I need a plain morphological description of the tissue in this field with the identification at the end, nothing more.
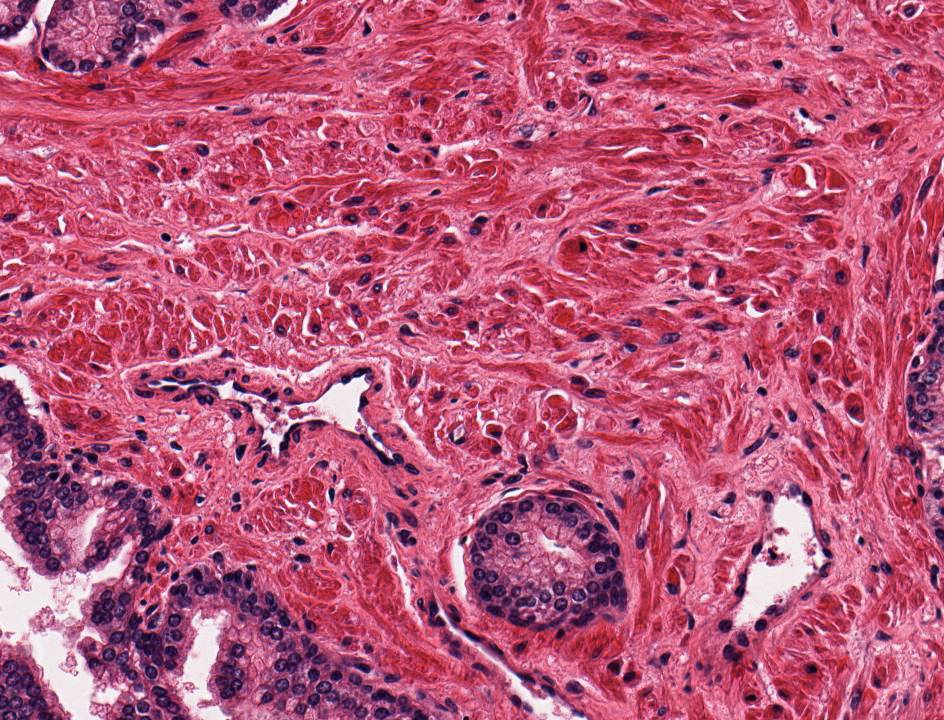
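First, stroma: smooth muscle bundles interlacing in varying directions. Next, glands: at the lower centre, one small round gland with a narrow slit-like central lumen. Then fat: no fat cells anywhere. The tissue is prostate.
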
